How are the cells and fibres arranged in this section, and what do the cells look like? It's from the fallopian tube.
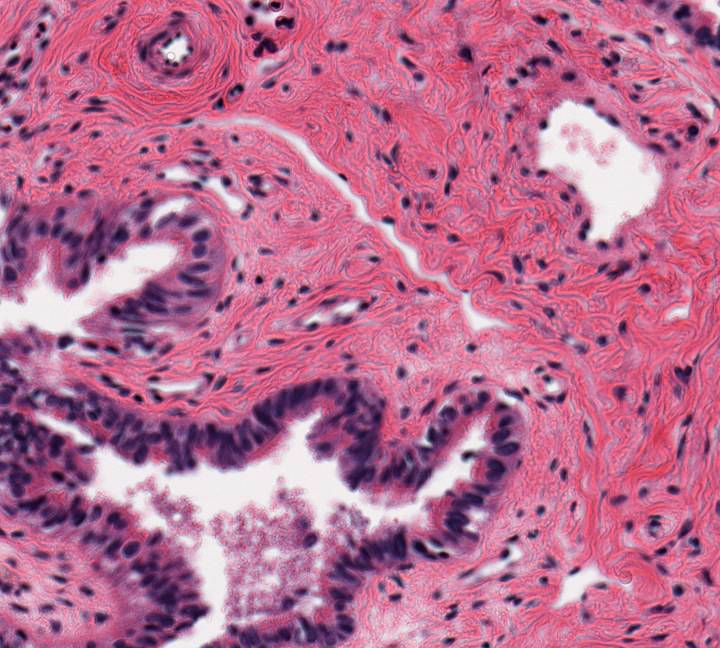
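Start on the left and lower left, where the glands sit; dense stroma fills the upper and right parts. Look closely at the glandular lining: tall columnar epithelial cells with crowded, dark, elongated nuclei. Notice how the gland outlines are wavy, the epithelium folding into the lumen in papillary infoldings. Now move to the stroma, made of wavy, strongly eosinophilic fibres with scattered spindle-shaped nuclei.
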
